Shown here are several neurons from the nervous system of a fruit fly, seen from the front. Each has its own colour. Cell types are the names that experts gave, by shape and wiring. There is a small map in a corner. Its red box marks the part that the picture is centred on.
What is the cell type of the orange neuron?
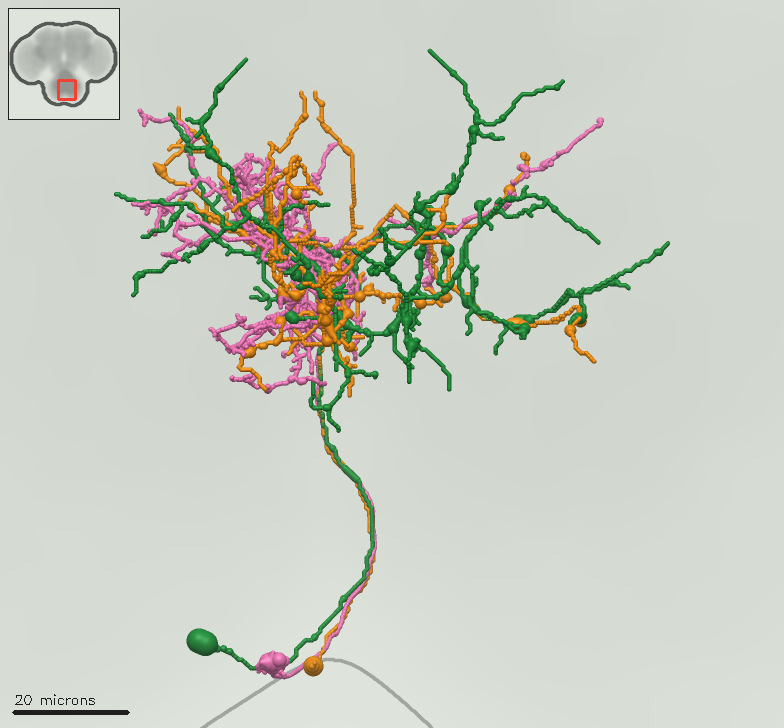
IN05B089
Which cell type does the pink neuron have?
IN05B088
